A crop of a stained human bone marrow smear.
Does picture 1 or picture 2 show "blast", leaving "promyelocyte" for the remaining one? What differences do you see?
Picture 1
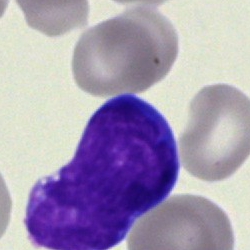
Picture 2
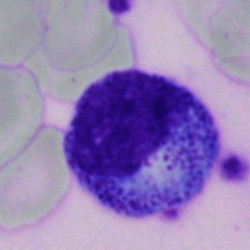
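I'd put the blast in picture 1 and the promyelocyte in picture 2. The blast is elongated, its long axis running from upper right to lower left, whereas the promyelocyte is roughly round with a smooth edge. In the blast the nucleus fills almost the whole cell, and cytoplasm is scant, at most a thin rim at the margin. The promyelocyte's nucleus lies off-centre toward the upper left, and its cytoplasm forms a pale bluish crescent on the lower right side. The blast stains a deep purple-blue throughout. In the promyelocyte I can see many dark purple granules scattered through the cytoplasm.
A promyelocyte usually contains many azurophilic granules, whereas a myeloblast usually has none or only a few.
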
